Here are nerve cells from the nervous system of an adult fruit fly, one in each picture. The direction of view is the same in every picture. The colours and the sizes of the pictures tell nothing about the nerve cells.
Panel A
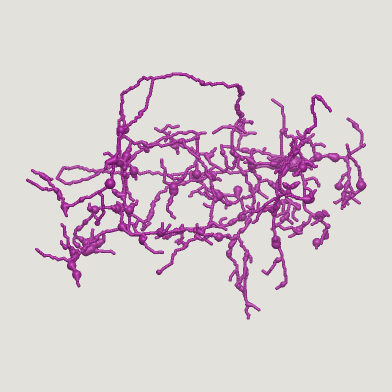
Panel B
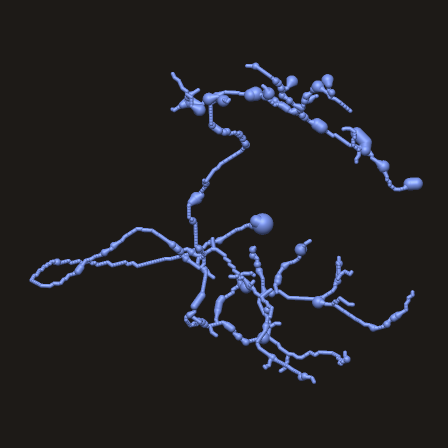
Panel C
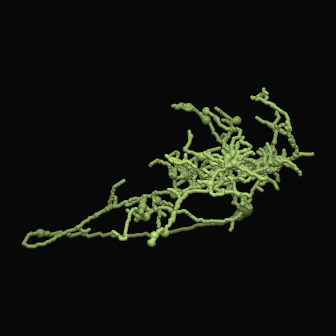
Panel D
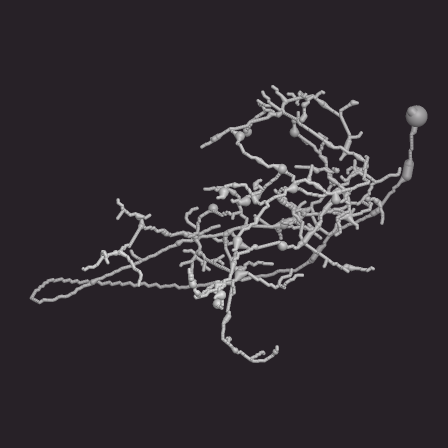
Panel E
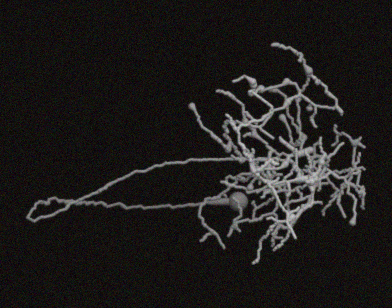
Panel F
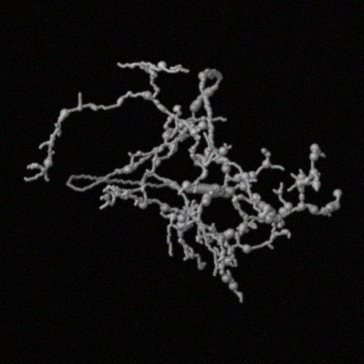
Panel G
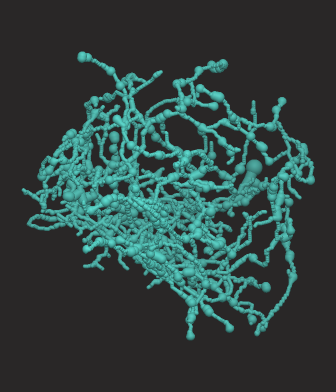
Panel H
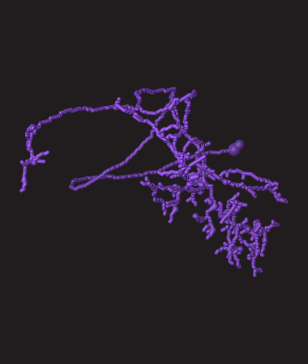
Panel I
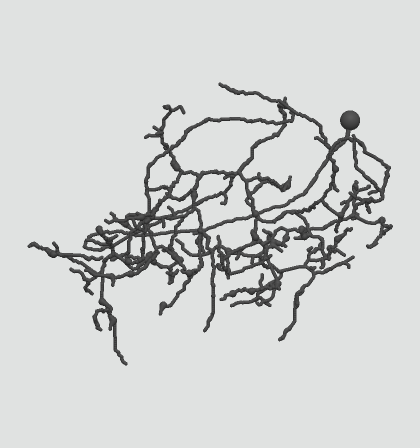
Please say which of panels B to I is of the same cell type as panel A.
I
